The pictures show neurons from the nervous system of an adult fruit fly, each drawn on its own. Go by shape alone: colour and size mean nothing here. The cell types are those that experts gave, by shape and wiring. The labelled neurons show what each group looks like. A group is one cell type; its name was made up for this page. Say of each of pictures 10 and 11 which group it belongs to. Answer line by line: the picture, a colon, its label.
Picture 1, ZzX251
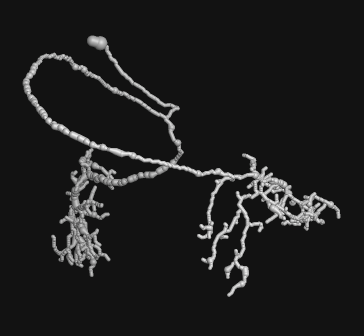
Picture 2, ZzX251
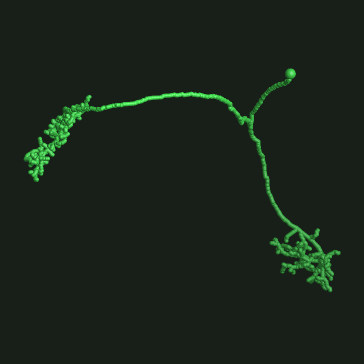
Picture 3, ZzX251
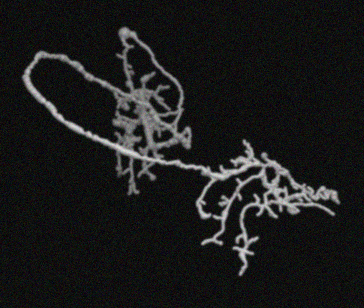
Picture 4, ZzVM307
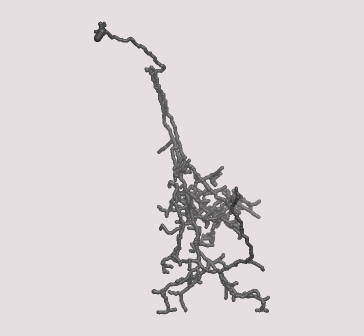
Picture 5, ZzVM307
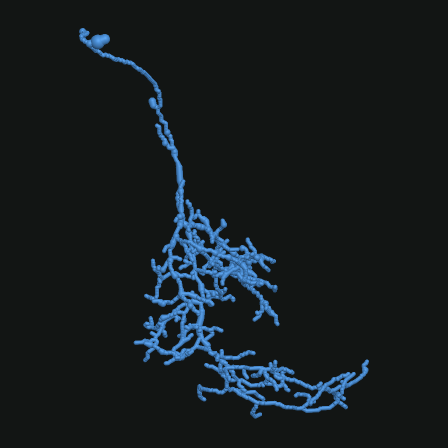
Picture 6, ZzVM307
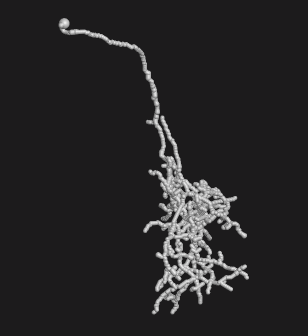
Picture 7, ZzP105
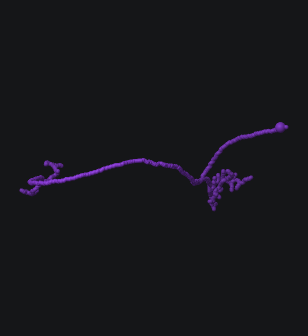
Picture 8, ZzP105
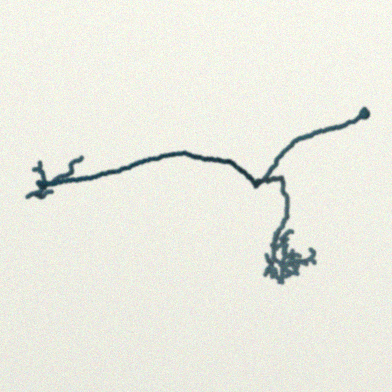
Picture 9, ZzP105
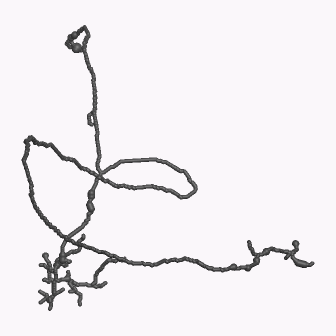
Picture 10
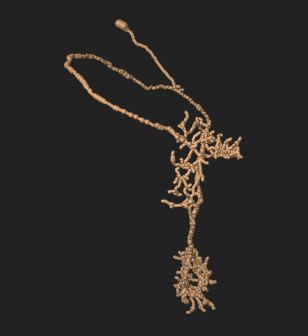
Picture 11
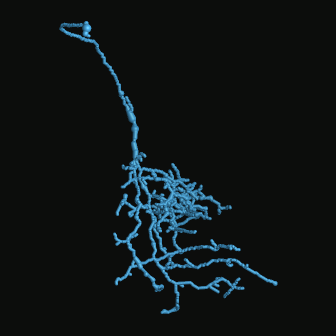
10: ZzX251
11: ZzVM307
